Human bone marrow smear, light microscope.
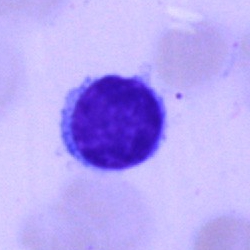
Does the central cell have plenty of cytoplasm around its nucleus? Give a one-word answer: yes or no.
No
